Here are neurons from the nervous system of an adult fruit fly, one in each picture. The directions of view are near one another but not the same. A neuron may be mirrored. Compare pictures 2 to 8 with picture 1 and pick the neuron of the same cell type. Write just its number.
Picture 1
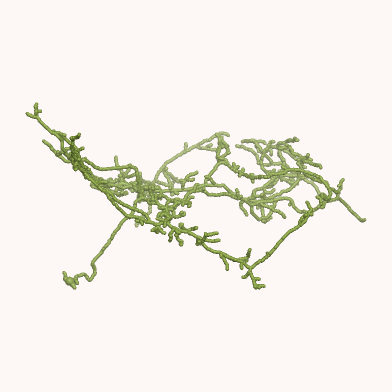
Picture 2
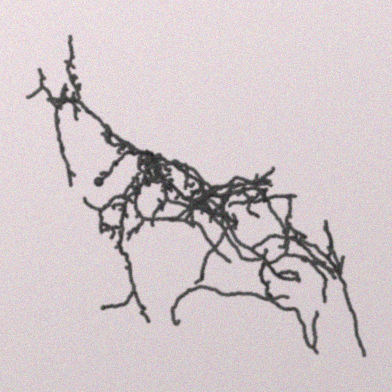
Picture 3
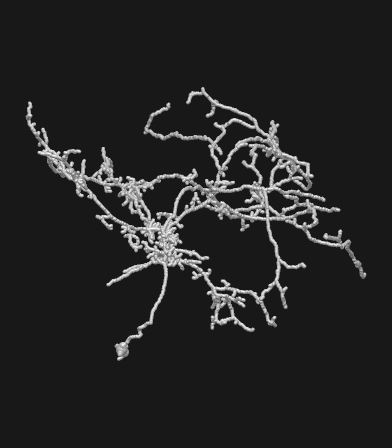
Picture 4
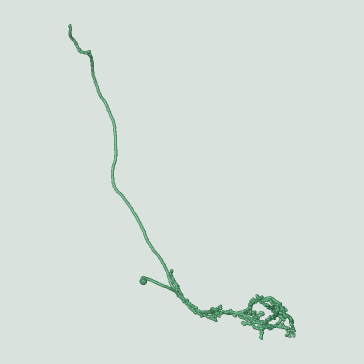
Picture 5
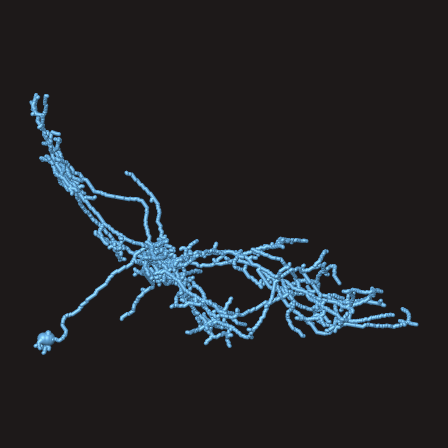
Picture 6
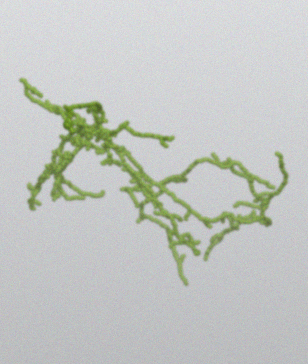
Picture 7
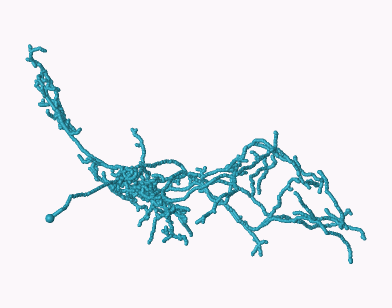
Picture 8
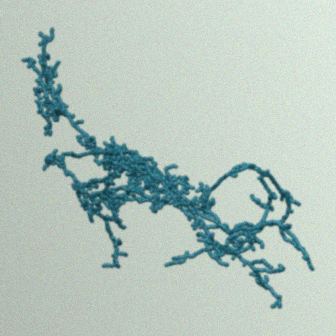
5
